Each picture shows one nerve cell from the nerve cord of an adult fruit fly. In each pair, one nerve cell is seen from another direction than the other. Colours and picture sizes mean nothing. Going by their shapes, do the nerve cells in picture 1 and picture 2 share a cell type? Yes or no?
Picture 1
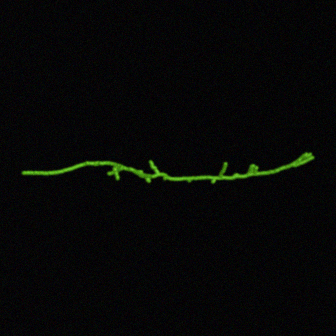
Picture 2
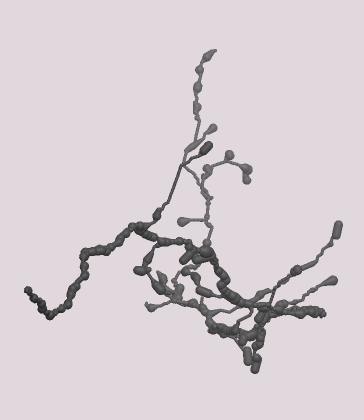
yes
